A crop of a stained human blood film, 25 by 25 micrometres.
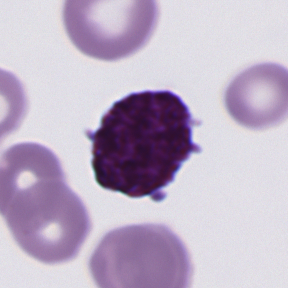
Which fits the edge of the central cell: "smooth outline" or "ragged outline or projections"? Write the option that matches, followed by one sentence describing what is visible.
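Ragged outline or projections. A few small knob-like projections stick out from the left, right and lower edges.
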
